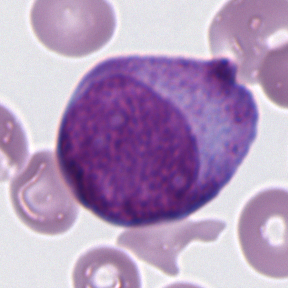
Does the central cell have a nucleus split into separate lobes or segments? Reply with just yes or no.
No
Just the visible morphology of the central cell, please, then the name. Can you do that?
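Notice that the nucleus sits off-centre, towards the left side of the cell. Its chromatin is finely granular and evenly spread. Most of the cytoplasm lies on the right side, and a small dark purple knob projects from the upper right edge. This is an atypical promyelocyte.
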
